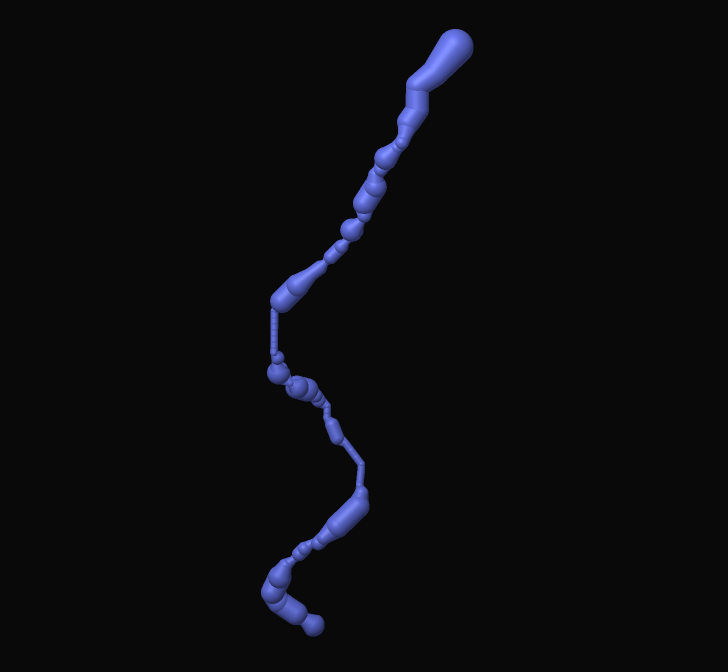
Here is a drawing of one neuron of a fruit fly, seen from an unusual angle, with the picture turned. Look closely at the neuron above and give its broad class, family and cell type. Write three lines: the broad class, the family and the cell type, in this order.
photoreceptor or other optic-lobe sensory neuron
class visual
R1-R6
